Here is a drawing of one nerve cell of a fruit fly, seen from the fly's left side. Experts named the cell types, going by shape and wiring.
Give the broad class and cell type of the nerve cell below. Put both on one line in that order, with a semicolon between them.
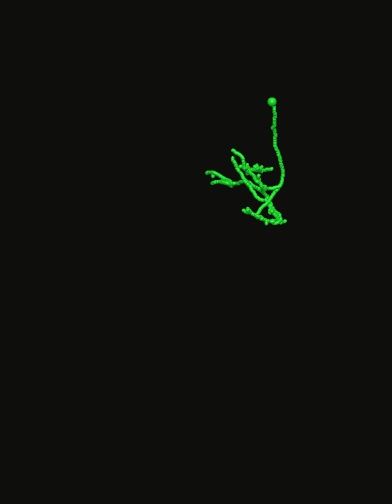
central-brain intrinsic neuron; CL238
